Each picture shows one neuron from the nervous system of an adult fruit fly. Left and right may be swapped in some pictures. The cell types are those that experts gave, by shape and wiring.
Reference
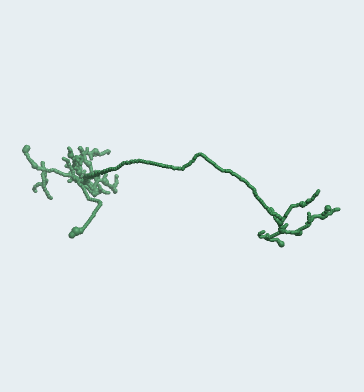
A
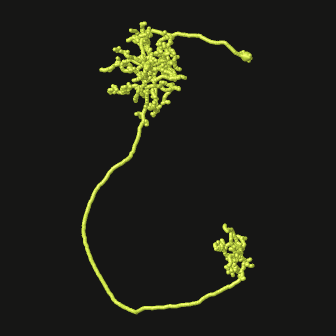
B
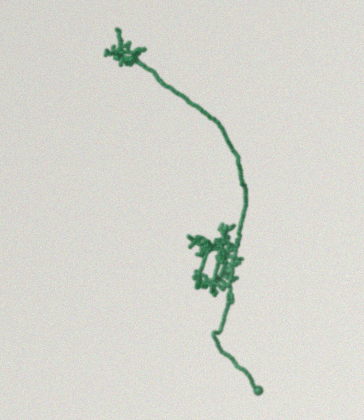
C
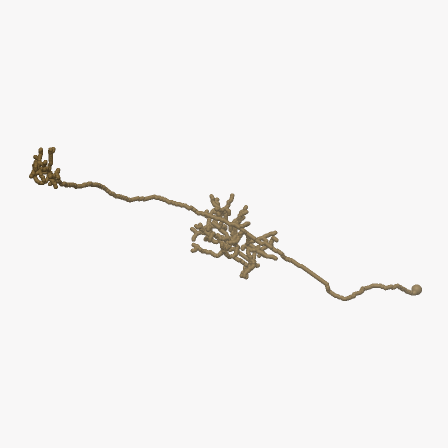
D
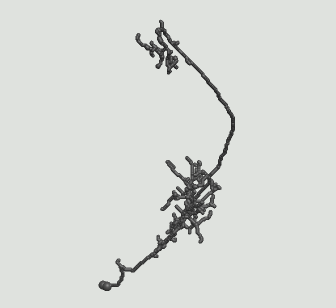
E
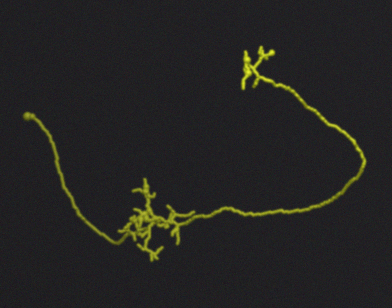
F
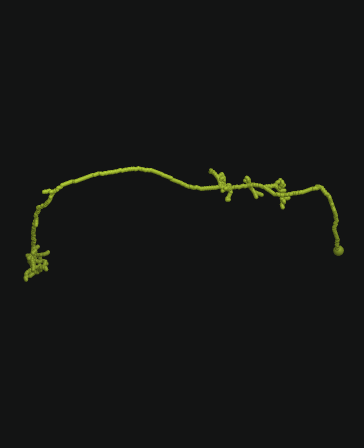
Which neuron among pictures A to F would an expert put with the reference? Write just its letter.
A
